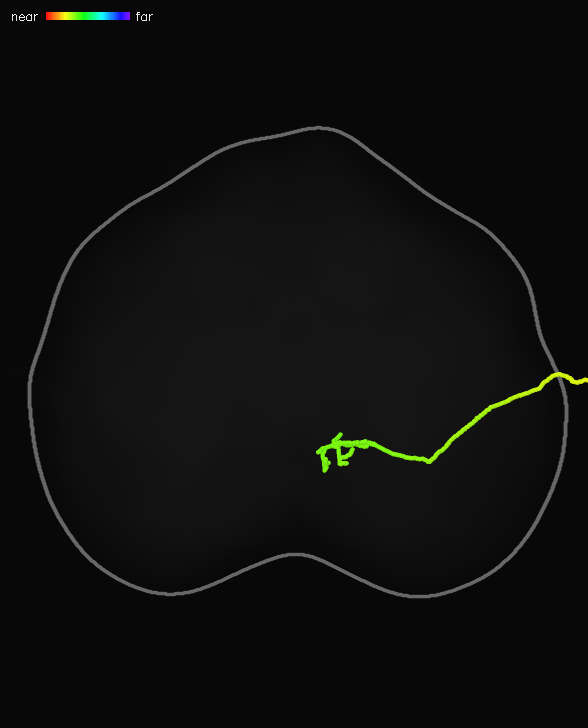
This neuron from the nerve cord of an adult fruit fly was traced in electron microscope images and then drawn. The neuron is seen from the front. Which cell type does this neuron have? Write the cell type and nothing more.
WG1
